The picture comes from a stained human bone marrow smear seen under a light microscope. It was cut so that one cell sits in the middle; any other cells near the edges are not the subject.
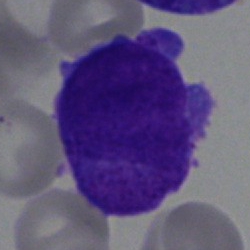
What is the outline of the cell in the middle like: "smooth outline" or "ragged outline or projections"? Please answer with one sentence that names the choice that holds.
This cell's outline is not smooth but rough.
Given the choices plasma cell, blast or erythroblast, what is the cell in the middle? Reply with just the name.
blast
